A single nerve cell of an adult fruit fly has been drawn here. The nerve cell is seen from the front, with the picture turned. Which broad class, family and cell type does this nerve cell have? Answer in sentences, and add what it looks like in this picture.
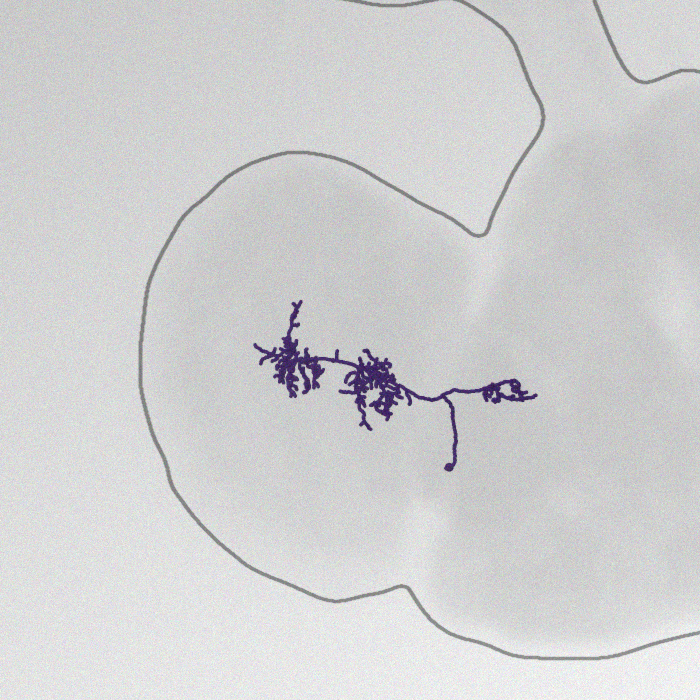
This is a visual projection neuron. The family is hemilineage VPNd1. Its cell type is LPLC2. In this view it is wider than it is tall.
